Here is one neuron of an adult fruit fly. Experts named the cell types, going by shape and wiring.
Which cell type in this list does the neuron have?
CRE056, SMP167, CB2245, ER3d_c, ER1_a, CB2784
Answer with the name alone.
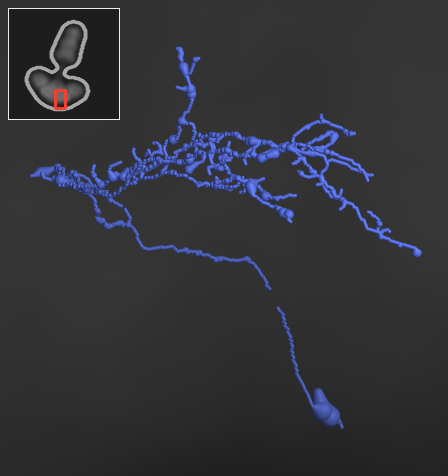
SMP167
